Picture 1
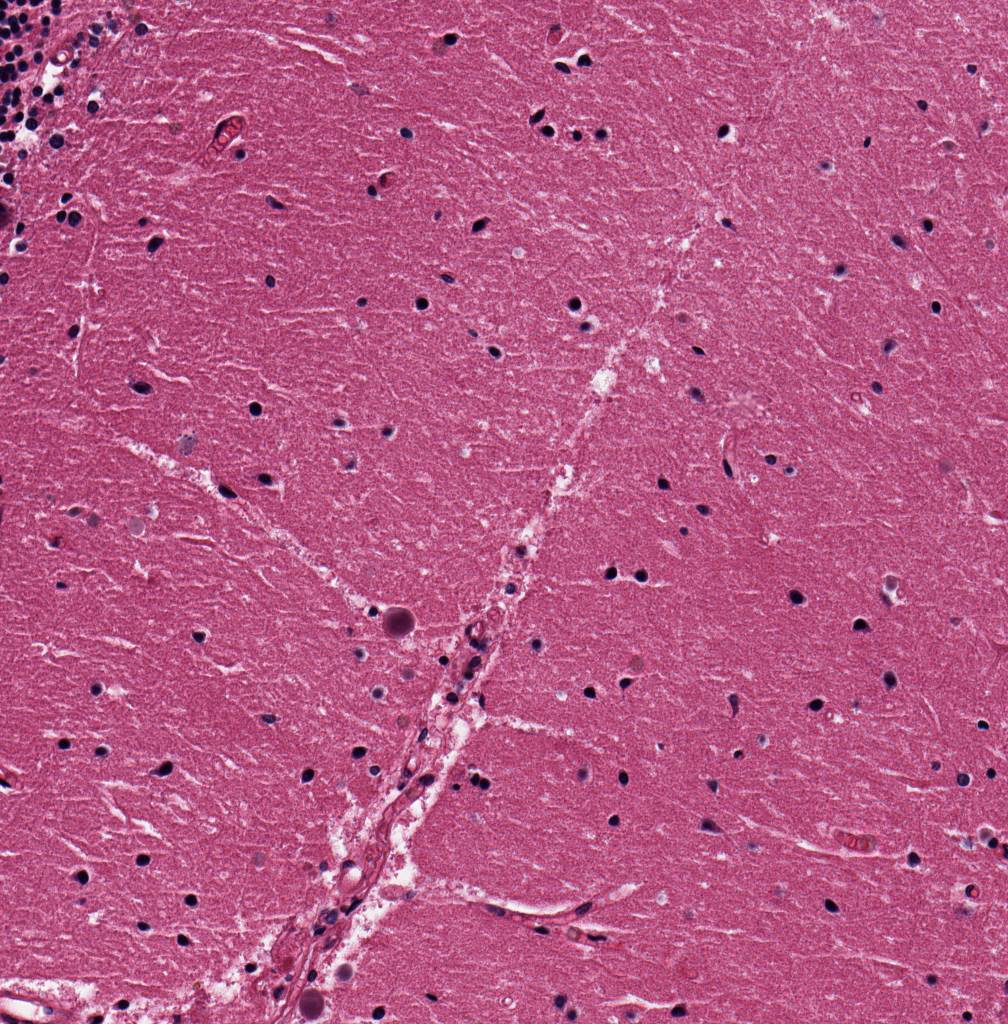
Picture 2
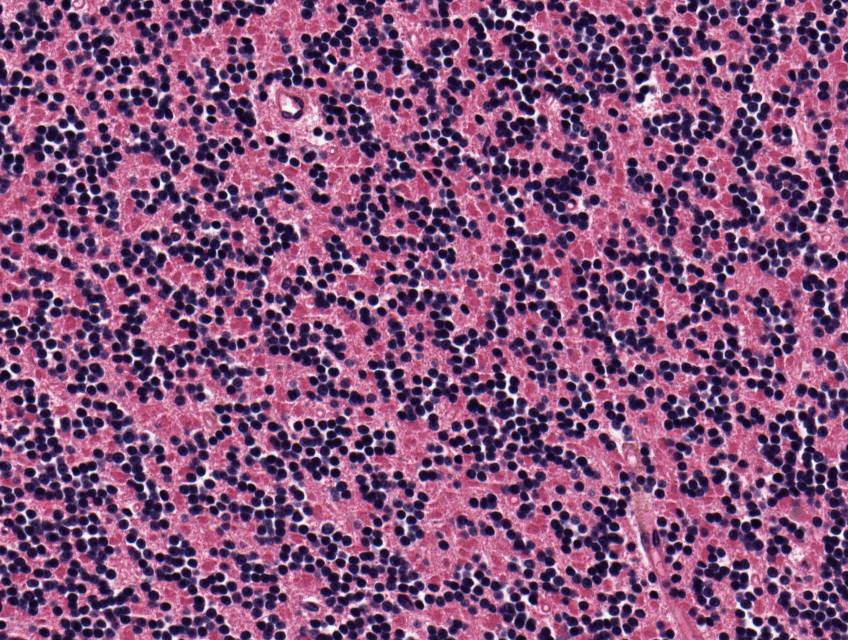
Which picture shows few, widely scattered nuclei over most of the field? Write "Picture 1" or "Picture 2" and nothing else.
Picture 1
